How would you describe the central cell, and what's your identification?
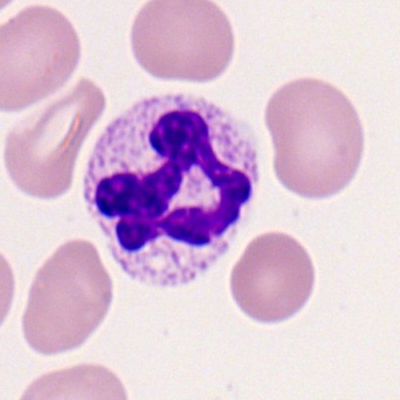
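Nuclear lobes form a loop around a pale central patch of cytoplasm. The chromatin is dense, dark purple and clumped. Abundant pale pinkish-lilac cytoplasm has fine lilac granules scattered throughout. It is a segmented neutrophil.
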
